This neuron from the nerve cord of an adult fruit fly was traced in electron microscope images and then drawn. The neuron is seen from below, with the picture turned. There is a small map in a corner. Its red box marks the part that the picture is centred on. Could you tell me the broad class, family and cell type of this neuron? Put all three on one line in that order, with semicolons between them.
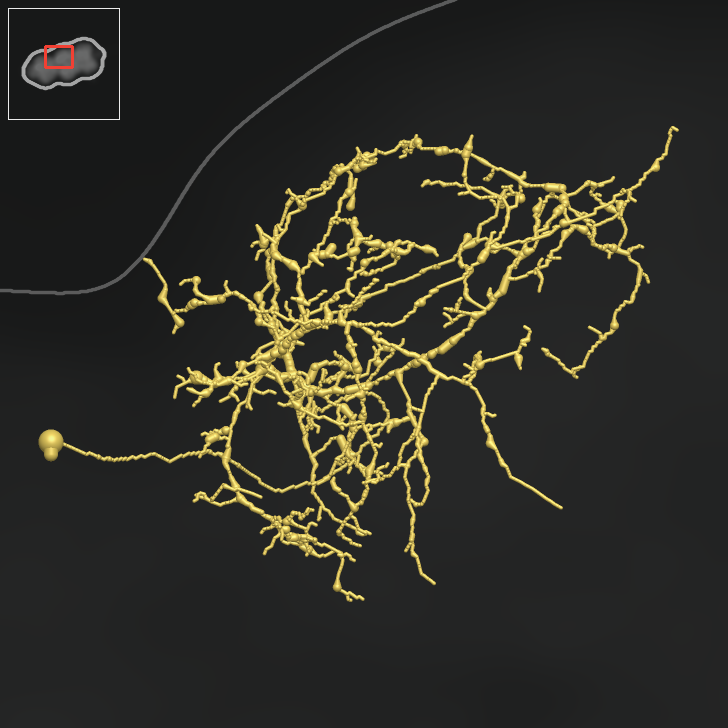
nerve-cord intrinsic neuron; hemilineage 03A; IN03A056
